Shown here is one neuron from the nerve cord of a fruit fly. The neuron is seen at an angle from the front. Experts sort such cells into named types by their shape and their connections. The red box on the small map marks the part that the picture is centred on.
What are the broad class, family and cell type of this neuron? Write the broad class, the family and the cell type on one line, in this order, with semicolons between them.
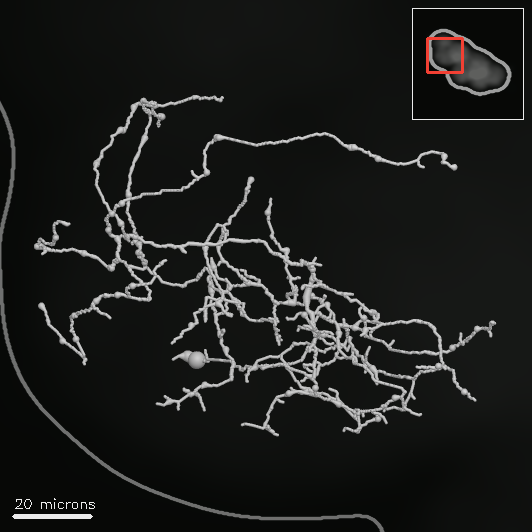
nerve-cord intrinsic neuron; hemilineage 04B; IN04B078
